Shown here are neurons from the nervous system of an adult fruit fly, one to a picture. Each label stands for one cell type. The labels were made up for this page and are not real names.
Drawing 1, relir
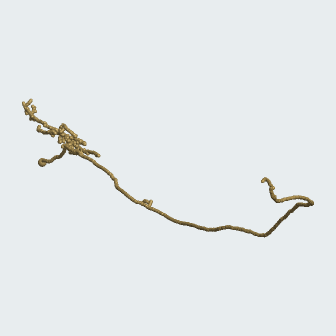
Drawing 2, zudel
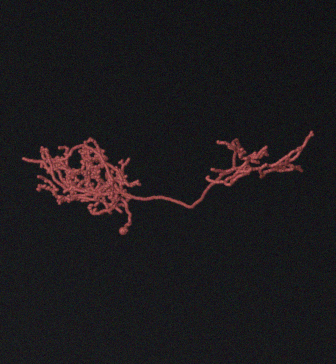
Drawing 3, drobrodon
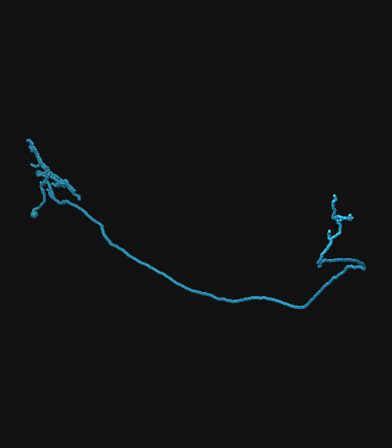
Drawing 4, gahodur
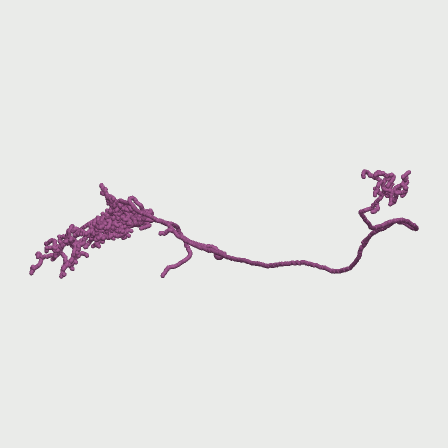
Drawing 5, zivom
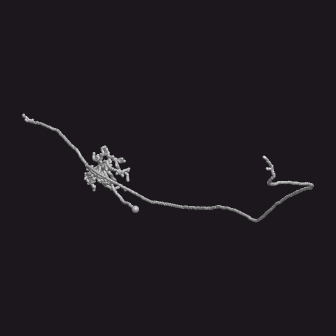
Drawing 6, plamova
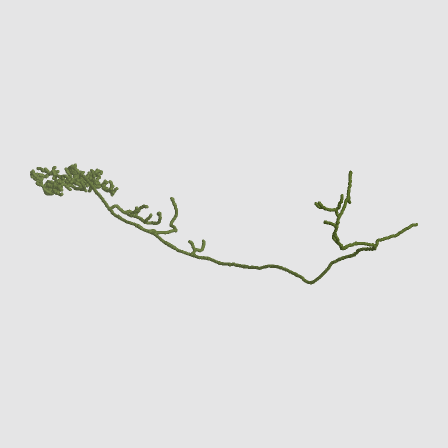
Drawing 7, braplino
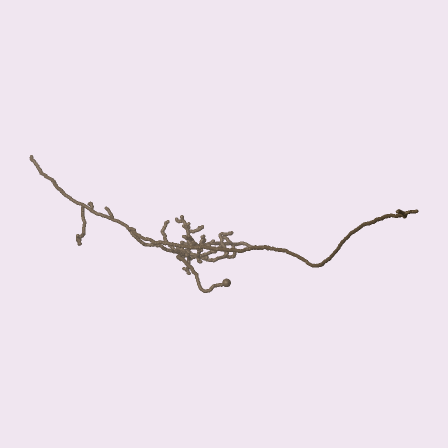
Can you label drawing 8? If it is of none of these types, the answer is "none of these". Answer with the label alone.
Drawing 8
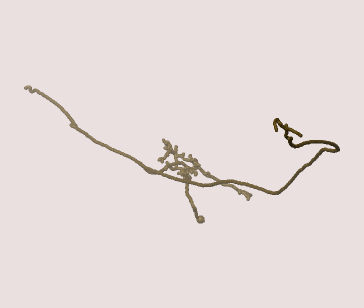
none of these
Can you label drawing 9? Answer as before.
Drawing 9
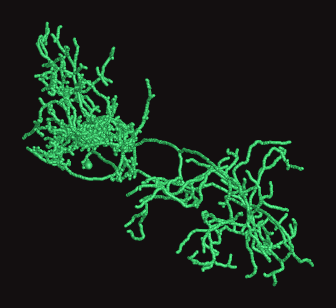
zudel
